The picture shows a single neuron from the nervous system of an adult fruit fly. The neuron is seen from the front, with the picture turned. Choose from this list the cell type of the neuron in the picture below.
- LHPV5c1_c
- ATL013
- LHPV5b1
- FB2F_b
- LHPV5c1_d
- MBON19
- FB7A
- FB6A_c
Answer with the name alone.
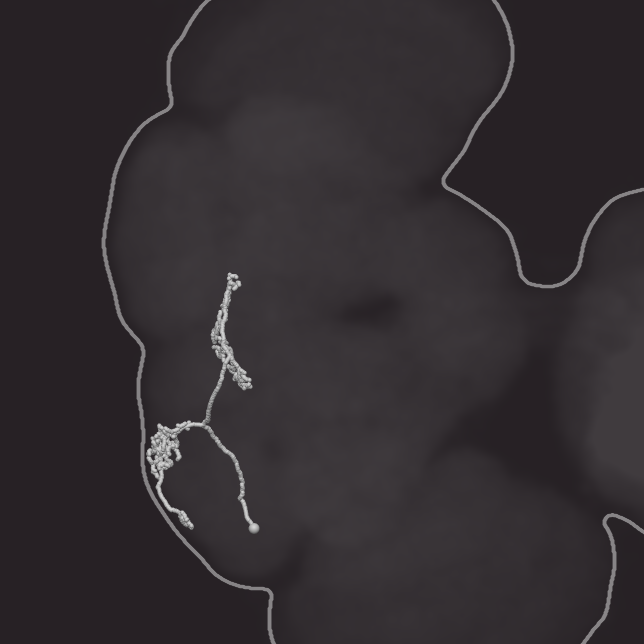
FB7A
